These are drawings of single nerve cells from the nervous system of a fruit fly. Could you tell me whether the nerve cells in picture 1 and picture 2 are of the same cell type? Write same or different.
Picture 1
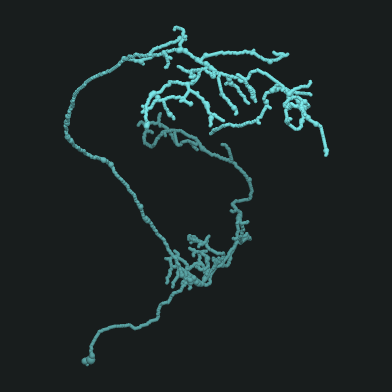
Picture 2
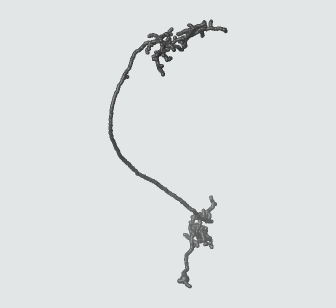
different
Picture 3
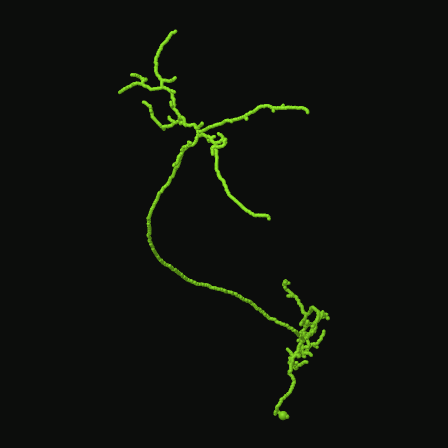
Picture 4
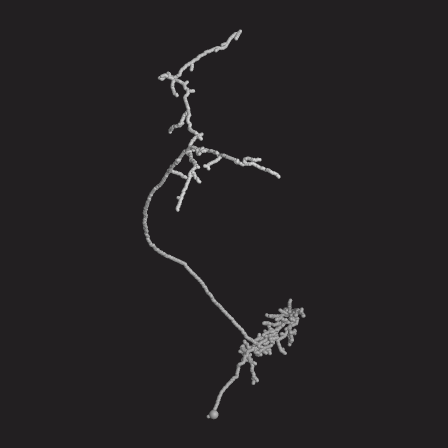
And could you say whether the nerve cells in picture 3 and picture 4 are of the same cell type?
same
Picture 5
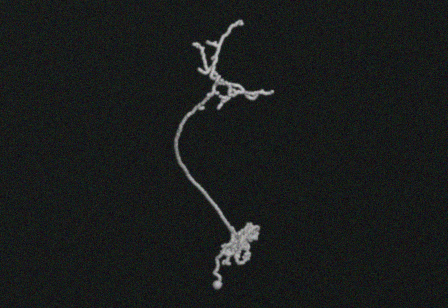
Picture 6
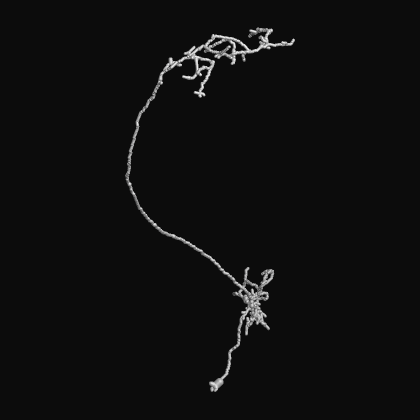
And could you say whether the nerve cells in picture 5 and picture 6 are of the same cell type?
different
